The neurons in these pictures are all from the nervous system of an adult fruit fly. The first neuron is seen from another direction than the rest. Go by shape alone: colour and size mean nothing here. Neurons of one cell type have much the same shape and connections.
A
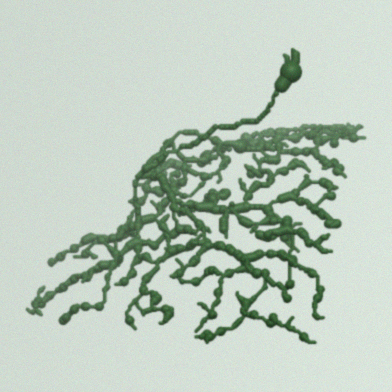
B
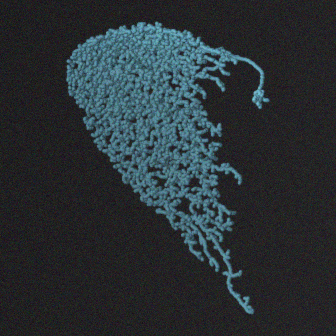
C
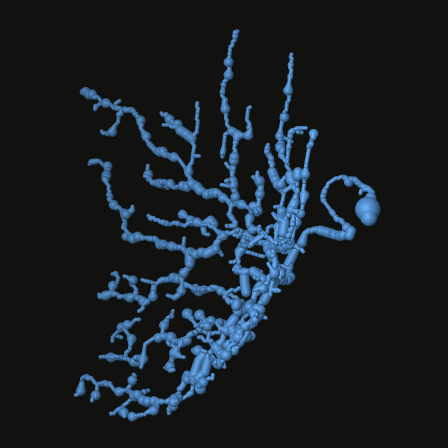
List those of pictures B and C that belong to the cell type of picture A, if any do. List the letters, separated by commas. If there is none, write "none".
C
